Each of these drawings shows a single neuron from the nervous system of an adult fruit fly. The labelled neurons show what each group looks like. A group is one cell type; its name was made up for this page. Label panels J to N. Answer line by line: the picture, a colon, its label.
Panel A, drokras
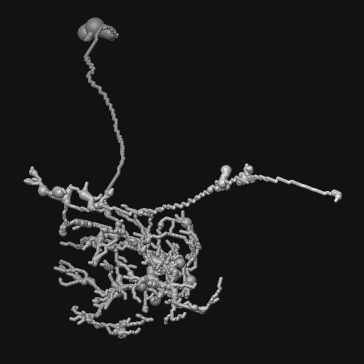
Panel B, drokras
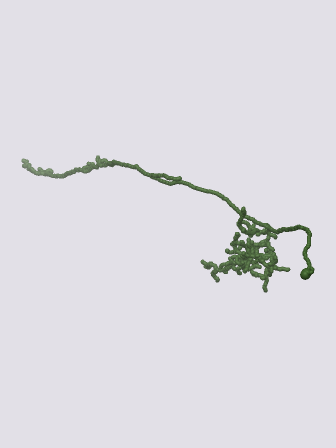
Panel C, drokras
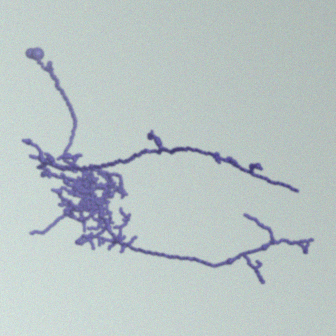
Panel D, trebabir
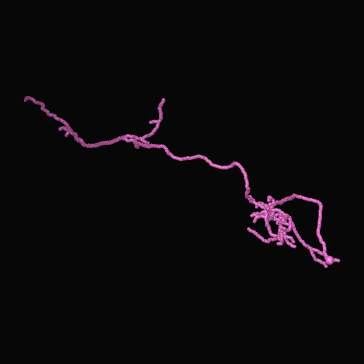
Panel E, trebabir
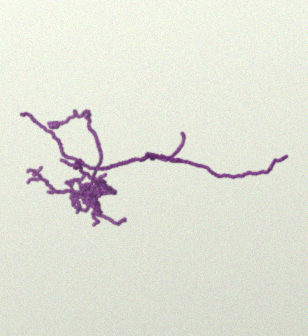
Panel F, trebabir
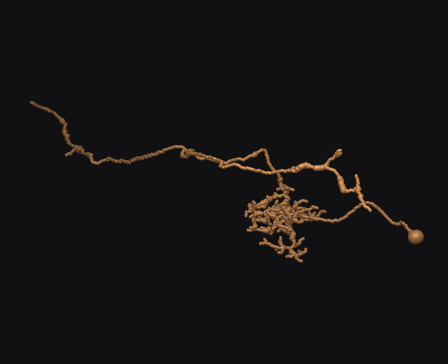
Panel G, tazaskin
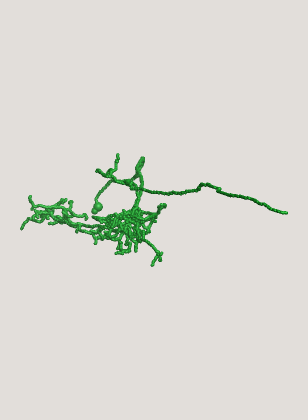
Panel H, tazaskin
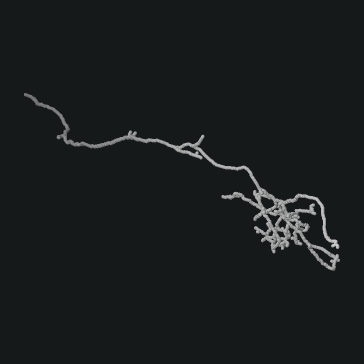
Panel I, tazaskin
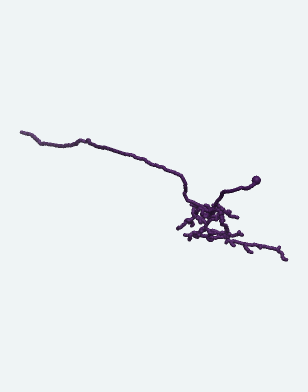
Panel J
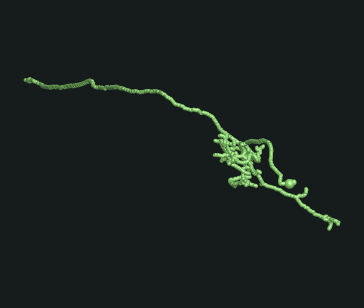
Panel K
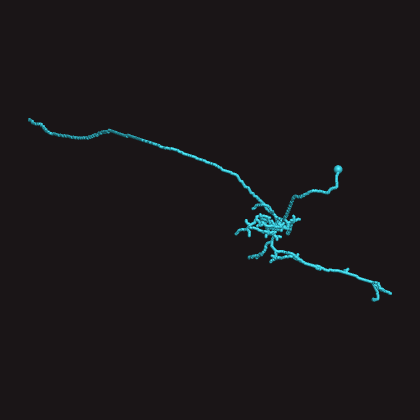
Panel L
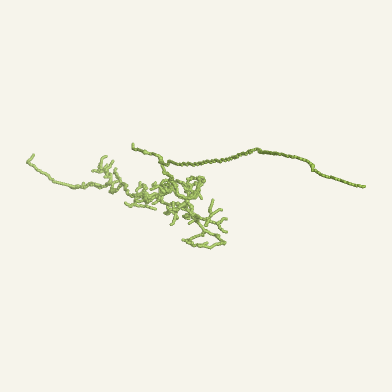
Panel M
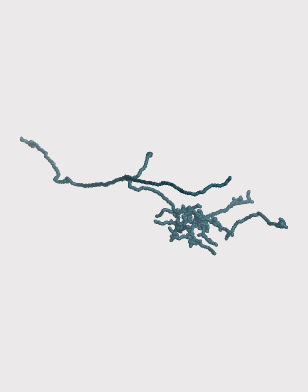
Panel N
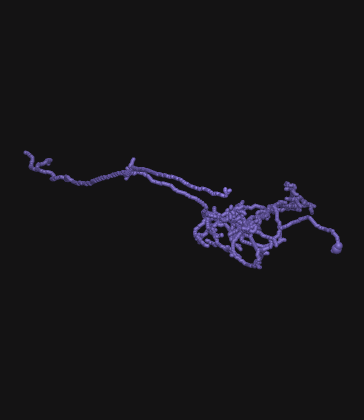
J: tazaskin
K: tazaskin
L: tazaskin
M: trebabir
N: tazaskin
